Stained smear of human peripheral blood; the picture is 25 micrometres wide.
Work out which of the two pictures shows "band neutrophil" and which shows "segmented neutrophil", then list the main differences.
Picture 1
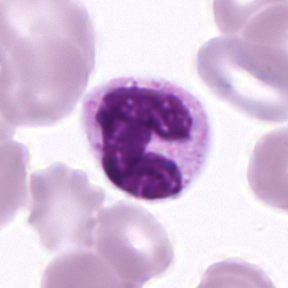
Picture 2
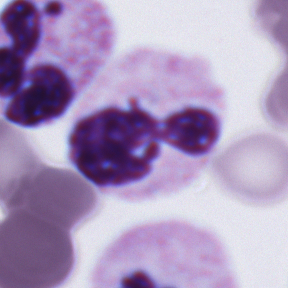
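Picture 1 holds the band neutrophil, and picture 2 the segmented neutrophil. In picture 1 the nucleus is a curved band with its hollow side facing right.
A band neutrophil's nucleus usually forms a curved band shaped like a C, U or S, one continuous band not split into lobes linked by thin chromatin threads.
In picture 2 the nucleus consists of two lobes, the left one larger than the right, and a small dark spike projects upward from its top edge.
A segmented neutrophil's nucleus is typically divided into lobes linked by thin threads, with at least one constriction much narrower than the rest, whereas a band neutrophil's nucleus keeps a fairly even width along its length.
The chromatin looks alike in both, dark purple and coarsely clumped.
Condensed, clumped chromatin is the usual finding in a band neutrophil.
Both cells carry fine pink-violet granules; the band neutrophil's cytoplasm is pale pinkish-lilac, and the segmented neutrophil's is abundant and pale pink.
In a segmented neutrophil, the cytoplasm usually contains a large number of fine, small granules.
The band neutrophil is about 11 micrometres across, its nucleus filling about 60% of the cell's area, and its outline is rounded and smooth without projections; its cytoplasm shows no vacuoles. The segmented neutrophil has a roughly round outline.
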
